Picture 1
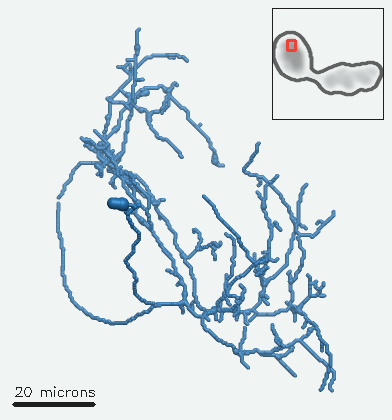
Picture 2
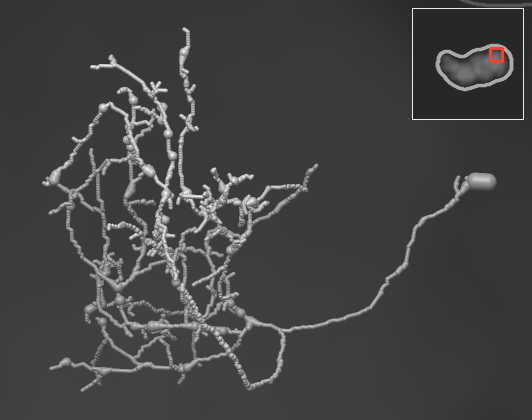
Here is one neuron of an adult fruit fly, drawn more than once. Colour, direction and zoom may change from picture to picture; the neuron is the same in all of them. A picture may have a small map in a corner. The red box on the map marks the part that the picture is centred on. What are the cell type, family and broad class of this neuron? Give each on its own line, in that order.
LHAD1a2
hemilineage SLPal2
central-brain intrinsic neuron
